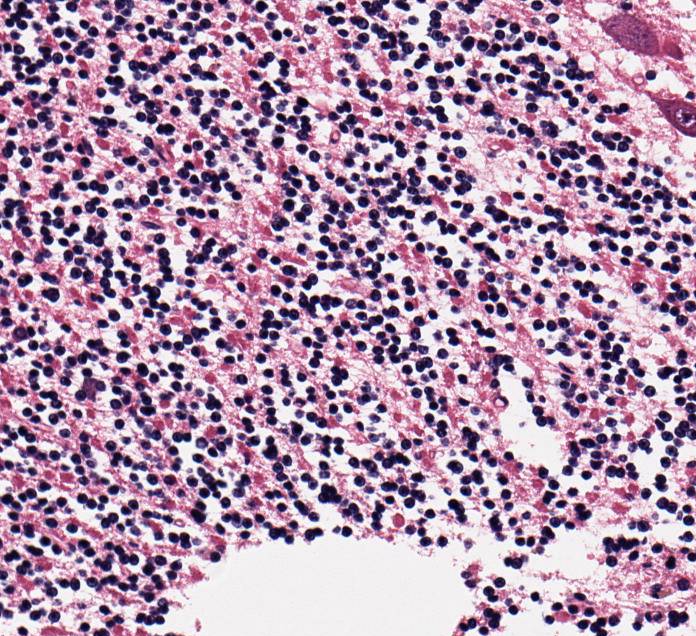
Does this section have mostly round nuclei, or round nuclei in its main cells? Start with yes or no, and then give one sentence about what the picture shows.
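Yes. The small cells have round, dark-staining nuclei with scant cytoplasm.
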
